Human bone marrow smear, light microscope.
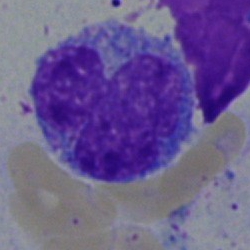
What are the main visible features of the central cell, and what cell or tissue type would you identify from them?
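In outline the cell is roughly round. Most of it is filled by the nucleus, which carries a deep notch in its upper edge. The cytoplasm is reduced to a narrow rim surrounding the nucleus. The cell is a monocyte.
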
